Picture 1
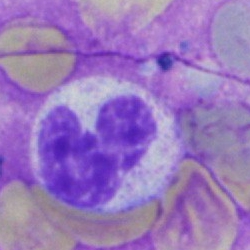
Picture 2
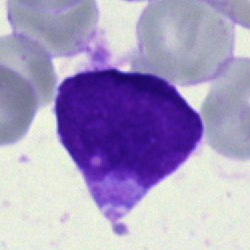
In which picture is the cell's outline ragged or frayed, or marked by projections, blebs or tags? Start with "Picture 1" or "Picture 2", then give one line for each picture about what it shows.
Picture 2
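In picture 1: The cell outline is round and smooth.
In picture 2: A single small round bleb sticks out from the bottom tip of the cell.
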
